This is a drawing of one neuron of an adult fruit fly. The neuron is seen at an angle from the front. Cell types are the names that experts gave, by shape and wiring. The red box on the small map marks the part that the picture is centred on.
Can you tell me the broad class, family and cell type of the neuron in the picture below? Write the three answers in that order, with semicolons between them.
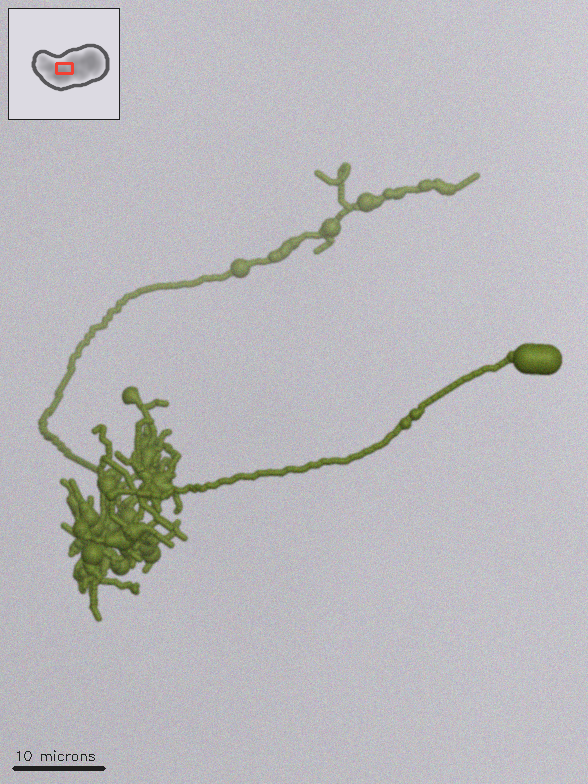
optic-lobe intrinsic neuron; Tm; Tm5c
